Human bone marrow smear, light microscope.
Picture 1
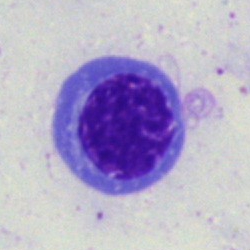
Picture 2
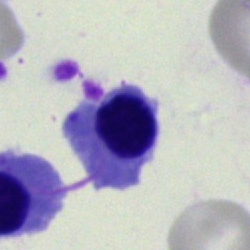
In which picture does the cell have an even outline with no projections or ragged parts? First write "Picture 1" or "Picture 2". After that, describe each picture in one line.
Picture 1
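Picture 1: The cell outline is round to slightly oval and smooth.
Picture 2: The cell outline is irregular, with small blunt bumps along its right and lower edges.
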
